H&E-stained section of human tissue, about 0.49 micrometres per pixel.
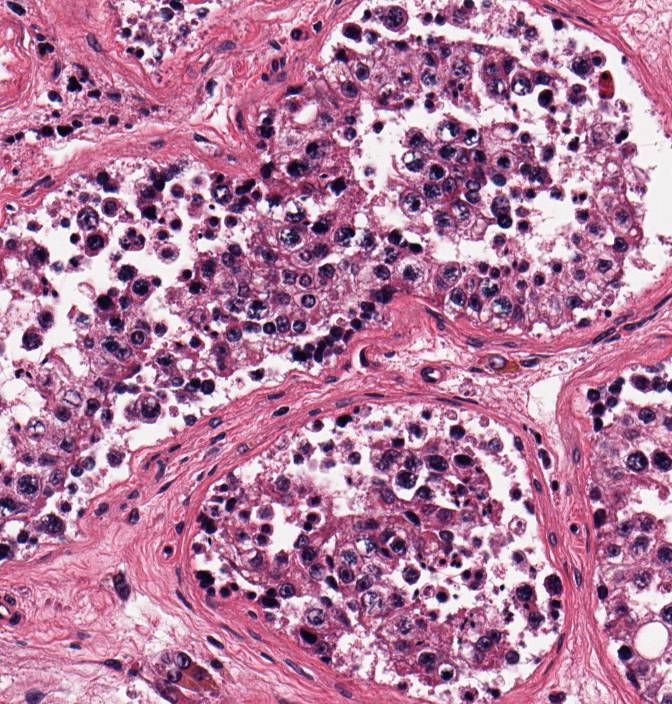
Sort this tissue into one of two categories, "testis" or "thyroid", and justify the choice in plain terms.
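This is testis. What decides it is that the units are filled mainly with cells: large rounded ones with round nuclei, conspicuous dark nucleoli and pale pink cytoplasm, among which many small, dense, dark purple nuclei are scattered.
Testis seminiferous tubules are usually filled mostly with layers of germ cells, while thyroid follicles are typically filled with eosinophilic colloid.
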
